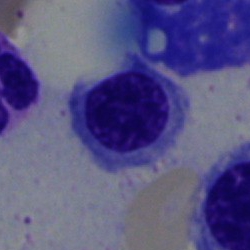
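Erythroblast, the cell in the middle of a stained human bone marrow smear viewed by light microscope. Its outline is somewhat irregular and angular rather than smoothly round, and a small pointed bulge of cytoplasm rises from the top edge. The chromatin is dark purple and coarsely clumped. No granules are visible in the cytoplasm.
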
